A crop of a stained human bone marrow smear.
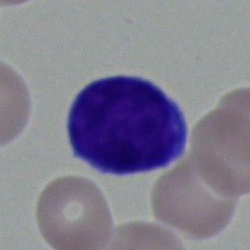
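Lymphocyte (central cell). The nucleus occupies nearly the whole cell, and its dense chromatin stains dark purple almost evenly throughout. No nucleoli are visible. No distinct rim of cytoplasm can be made out around the nucleus.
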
